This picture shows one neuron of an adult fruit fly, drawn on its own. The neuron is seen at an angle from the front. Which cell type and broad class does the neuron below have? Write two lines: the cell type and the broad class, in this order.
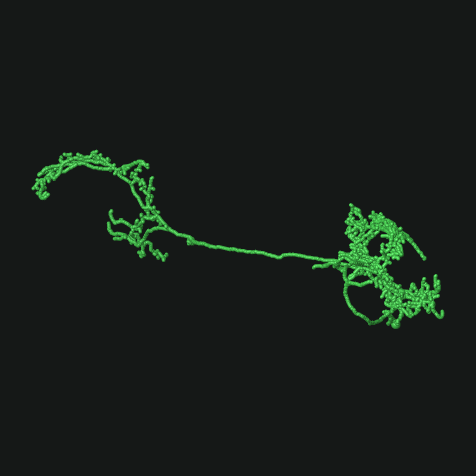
CL317
central-brain intrinsic neuron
